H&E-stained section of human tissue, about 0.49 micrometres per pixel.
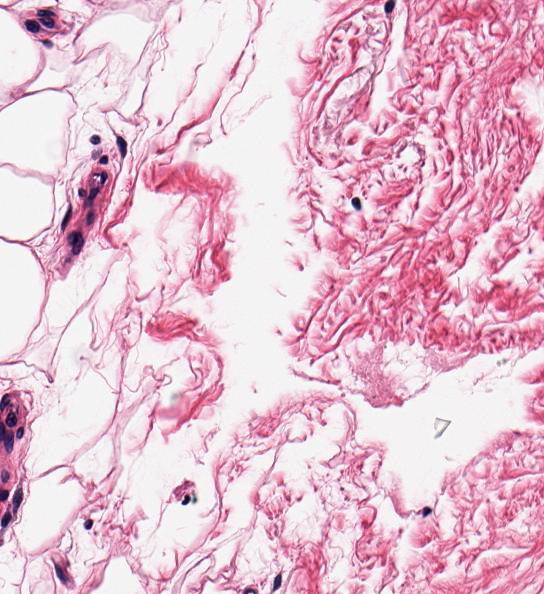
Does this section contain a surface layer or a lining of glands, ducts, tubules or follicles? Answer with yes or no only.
No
